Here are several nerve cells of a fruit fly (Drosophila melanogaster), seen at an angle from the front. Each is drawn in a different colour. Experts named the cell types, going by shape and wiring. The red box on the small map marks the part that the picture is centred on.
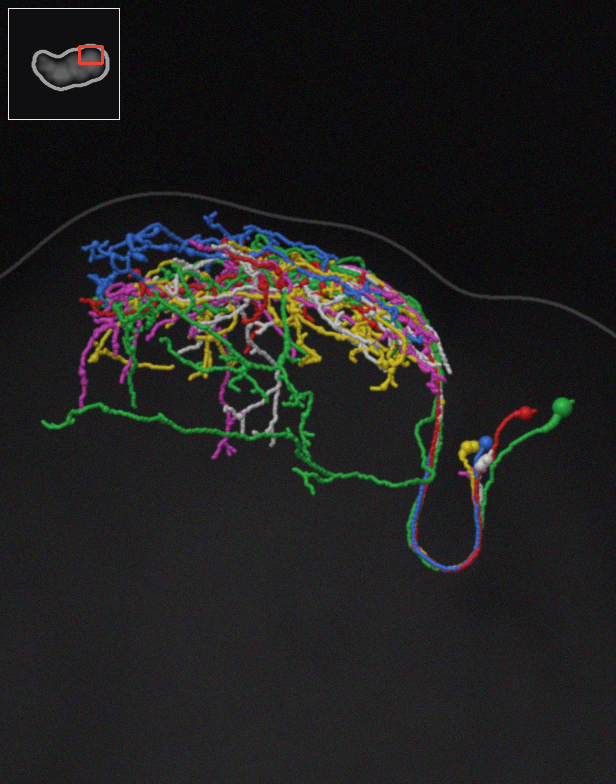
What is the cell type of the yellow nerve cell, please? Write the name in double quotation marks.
"SLP087"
